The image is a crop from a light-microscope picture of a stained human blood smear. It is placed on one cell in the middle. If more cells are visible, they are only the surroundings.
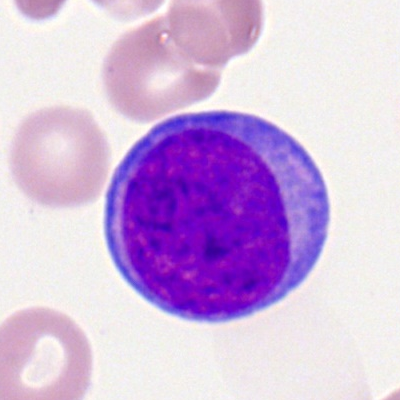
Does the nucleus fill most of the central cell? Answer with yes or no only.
Yes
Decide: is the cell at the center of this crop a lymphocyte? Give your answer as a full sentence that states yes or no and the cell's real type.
No, the cell under consideration is a blast instead of a lymphocyte.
